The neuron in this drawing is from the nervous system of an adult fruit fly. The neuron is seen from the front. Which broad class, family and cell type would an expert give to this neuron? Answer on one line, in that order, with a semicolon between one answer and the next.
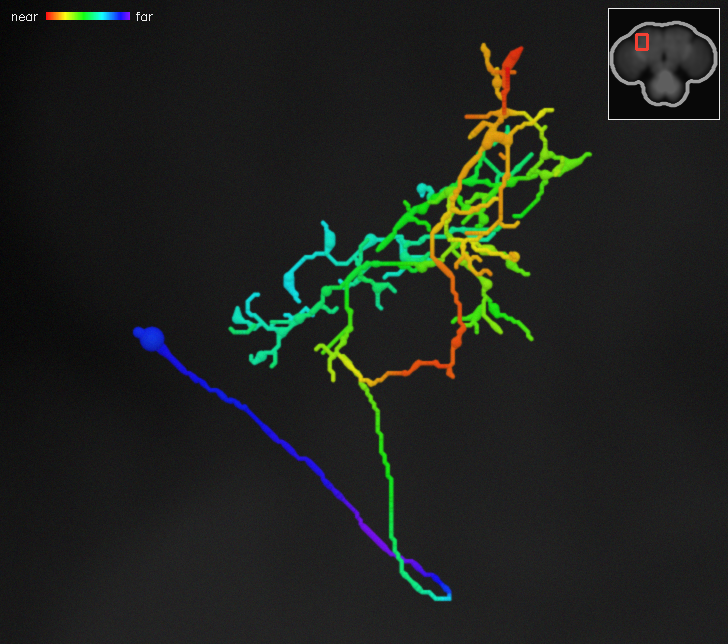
central-brain intrinsic neuron; hemilineage VPNp&v1_posterior; LHPV2a2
